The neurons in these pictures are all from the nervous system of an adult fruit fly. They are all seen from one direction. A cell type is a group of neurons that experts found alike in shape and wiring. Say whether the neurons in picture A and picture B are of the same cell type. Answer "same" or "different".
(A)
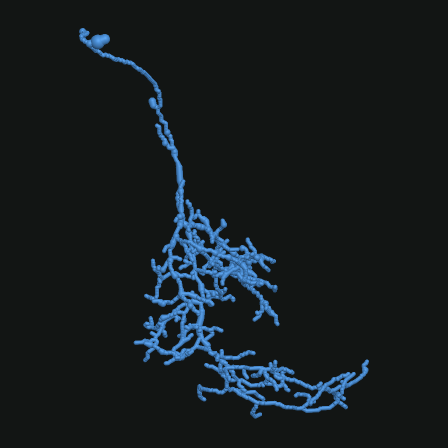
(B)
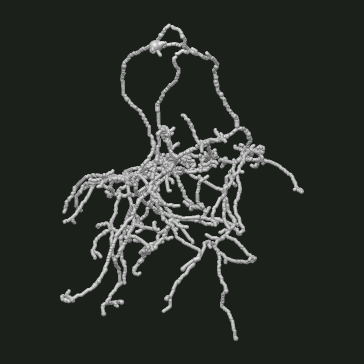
different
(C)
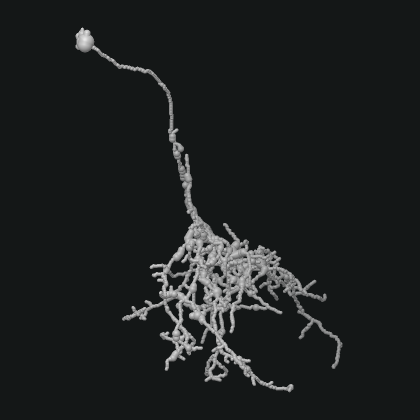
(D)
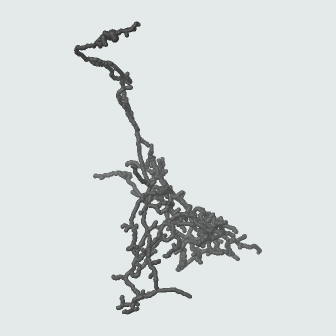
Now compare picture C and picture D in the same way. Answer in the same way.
same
